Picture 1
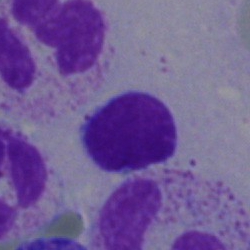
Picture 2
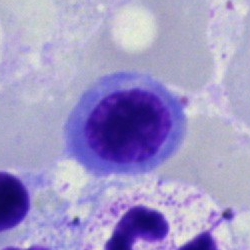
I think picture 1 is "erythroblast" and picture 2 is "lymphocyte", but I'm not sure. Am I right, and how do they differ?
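Picture 1 shows a lymphocyte; picture 2 shows an erythroblast. Both have a smooth, round outline, the lymphocyte's without surface projections, and neither shows a nucleolus. The difference lies in the cytoplasm. In the lymphocyte there is very little of it, so the nucleus fills almost the whole cell, and the chromatin is dense, dark purple and fairly uniform. In the erythroblast, blue cytoplasm forms a complete rim around the nucleus.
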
